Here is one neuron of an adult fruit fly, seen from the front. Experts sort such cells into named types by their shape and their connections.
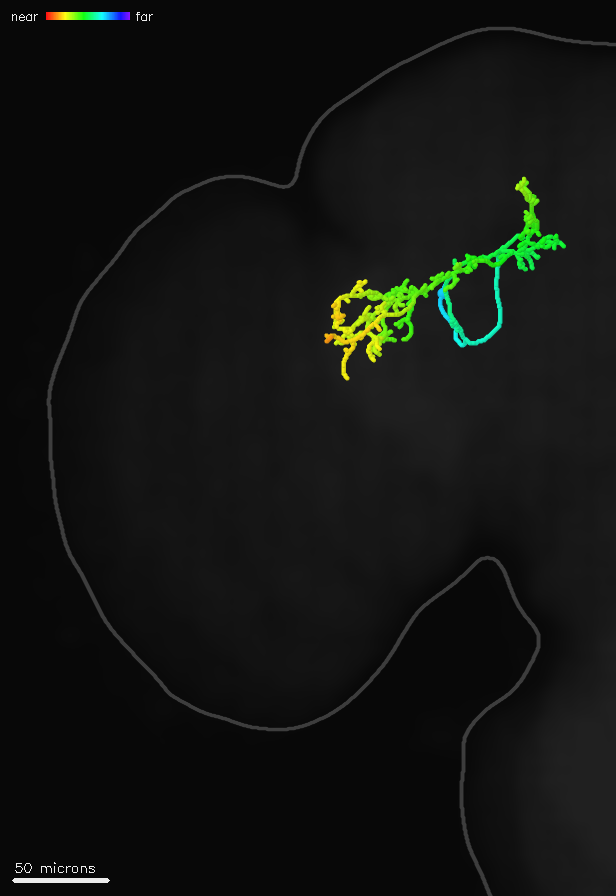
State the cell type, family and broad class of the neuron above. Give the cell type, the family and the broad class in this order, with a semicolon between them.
PLP157; hemilineage VPNp&v1_ventral; central-brain intrinsic neuron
